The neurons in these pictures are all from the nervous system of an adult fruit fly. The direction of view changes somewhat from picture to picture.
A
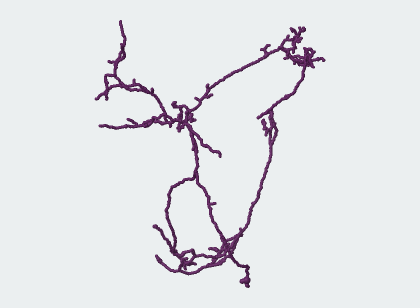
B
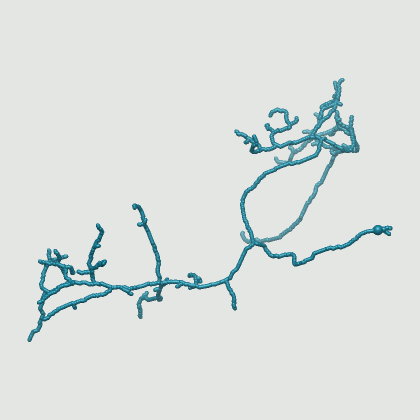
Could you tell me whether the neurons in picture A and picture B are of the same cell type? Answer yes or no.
no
